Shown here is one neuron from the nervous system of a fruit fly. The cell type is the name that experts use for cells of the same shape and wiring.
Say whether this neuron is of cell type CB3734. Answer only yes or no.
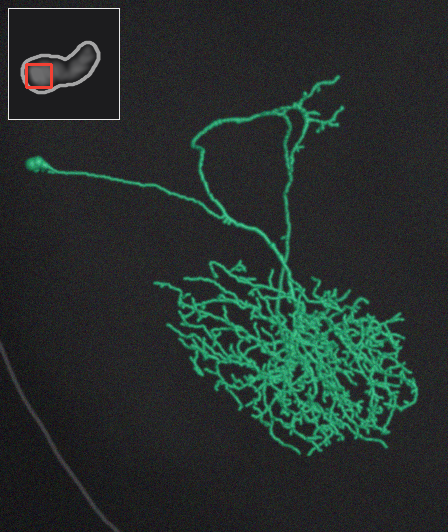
no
